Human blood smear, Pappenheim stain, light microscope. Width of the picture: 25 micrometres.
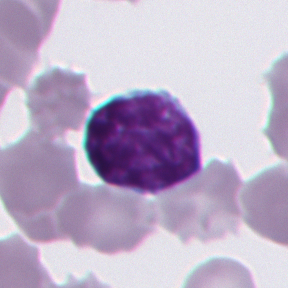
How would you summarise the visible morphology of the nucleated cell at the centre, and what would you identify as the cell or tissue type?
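First, the nucleus: one single, unlobed mass, stained a deep, dark purple. Second, the cytoplasm: no distinct rim of it shows around the nucleus. Third, granules: none are visible in the cell. The cell is a typical lymphocyte.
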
